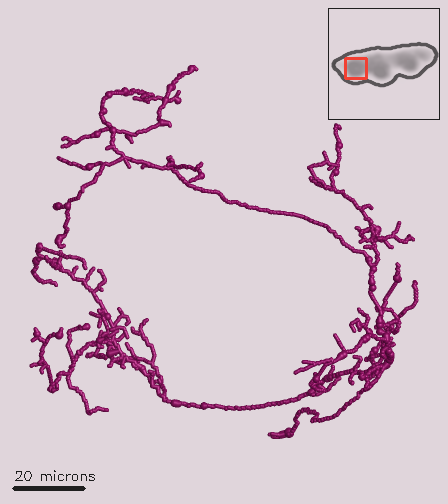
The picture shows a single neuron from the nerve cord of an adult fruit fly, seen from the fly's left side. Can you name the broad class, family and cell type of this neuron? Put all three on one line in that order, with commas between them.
nerve-cord intrinsic neuron, hemilineage 04B, IN04B101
